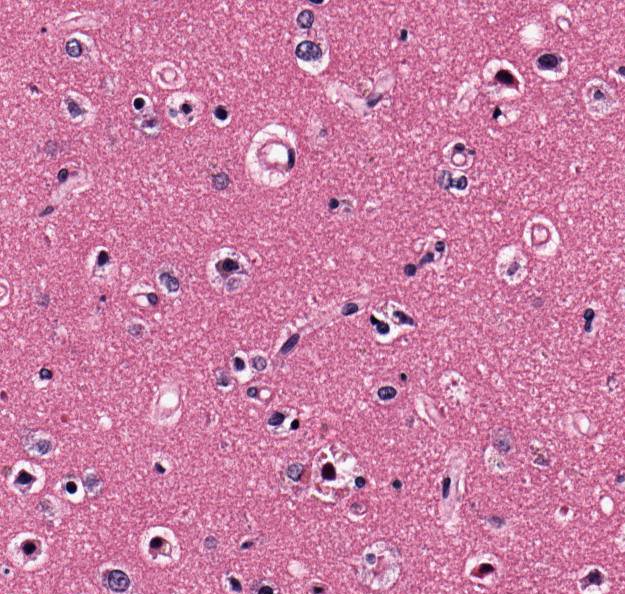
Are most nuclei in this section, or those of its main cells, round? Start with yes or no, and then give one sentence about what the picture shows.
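Yes. Many of the cells have small, round, dark nuclei with little visible cytoplasm.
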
